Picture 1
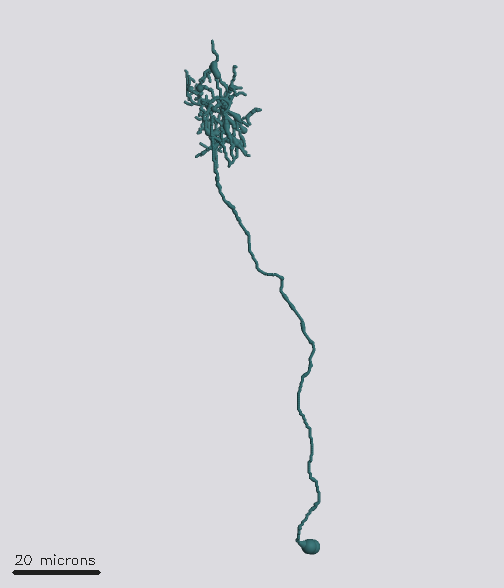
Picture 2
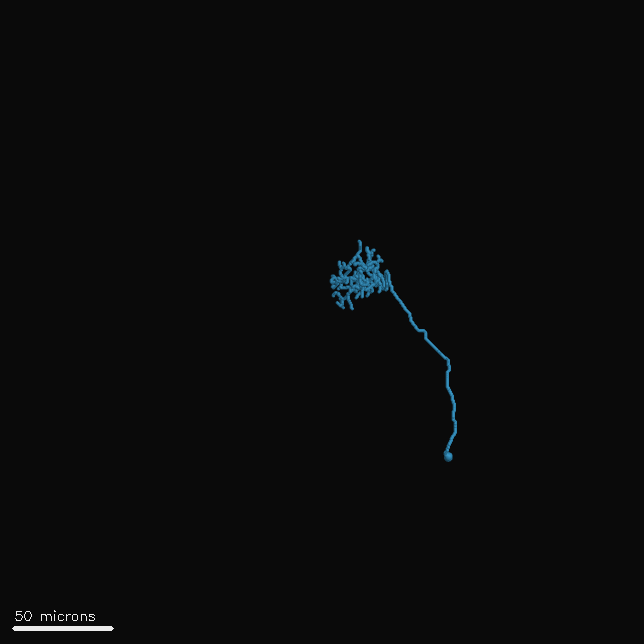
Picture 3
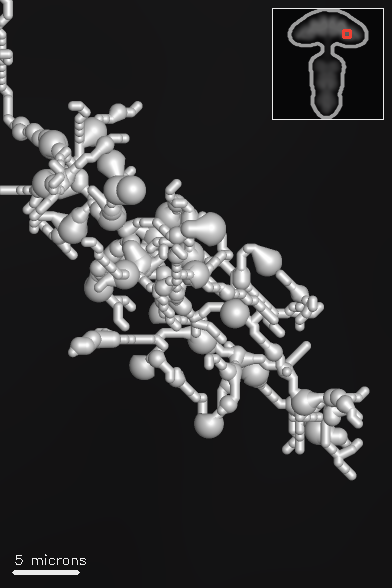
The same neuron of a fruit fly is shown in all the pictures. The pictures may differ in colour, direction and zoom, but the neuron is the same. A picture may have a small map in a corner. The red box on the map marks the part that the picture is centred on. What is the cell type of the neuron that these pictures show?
Li22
